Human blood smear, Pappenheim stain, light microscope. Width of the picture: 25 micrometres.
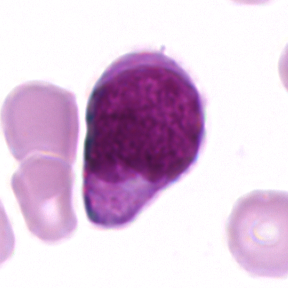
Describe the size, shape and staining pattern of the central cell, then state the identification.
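Notice how narrow the rim of cytoplasm is along the top and sides, because the nucleus fills most of the cell. The chromatin is dark purple and finely stippled rather than coarsely clumped. Now move down to the lower pole, where the cytoplasm forms a zone of paler lilac than the rim elsewhere, holding fine purplish granules. The cell measures about 16 by 11 micrometres. What you are looking at is an atypical promyelocyte.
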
